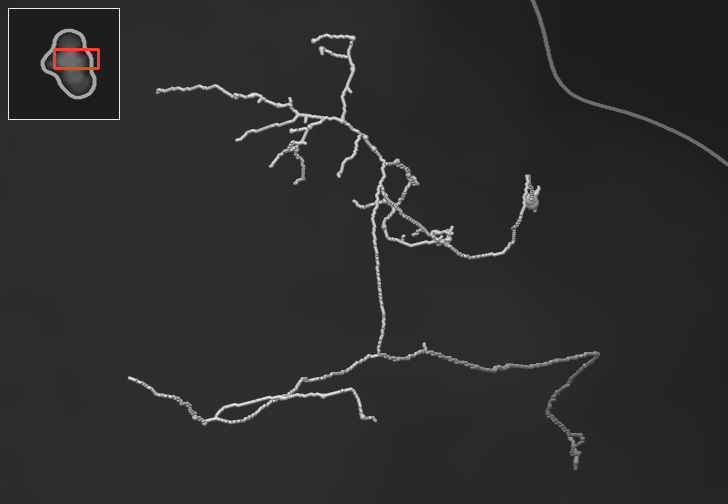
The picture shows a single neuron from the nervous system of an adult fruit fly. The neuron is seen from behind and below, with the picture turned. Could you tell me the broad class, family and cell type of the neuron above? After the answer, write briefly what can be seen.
Its broad class is ascending neuron. Its family is hemilineage 10B. It is of cell type AN10B061. As drawn here it is about as wide as it is tall.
